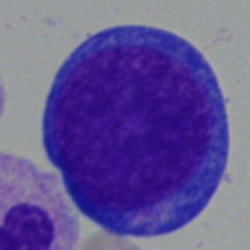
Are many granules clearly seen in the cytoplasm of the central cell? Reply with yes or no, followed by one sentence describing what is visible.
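No. No granules are seen in the cytoplasm.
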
